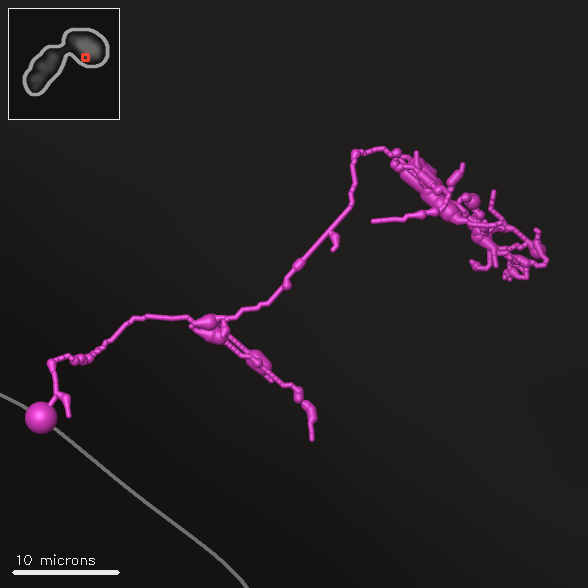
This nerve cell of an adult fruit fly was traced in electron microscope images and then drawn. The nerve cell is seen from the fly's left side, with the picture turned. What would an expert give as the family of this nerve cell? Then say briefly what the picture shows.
The family is T. Its broad class is optic-lobe intrinsic neuron. The cell body is at the lower left of the picture. From left to right in the picture it spans about 50 microns.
